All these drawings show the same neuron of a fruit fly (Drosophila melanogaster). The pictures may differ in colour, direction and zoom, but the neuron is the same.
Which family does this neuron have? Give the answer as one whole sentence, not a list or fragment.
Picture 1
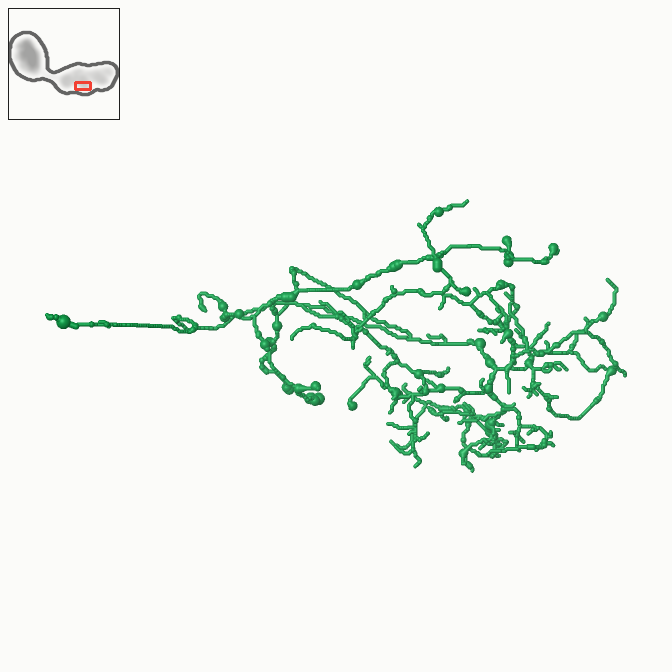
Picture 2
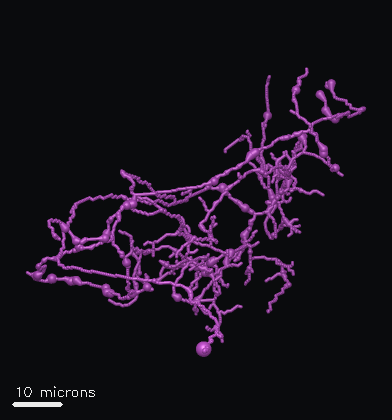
The family grouping of the neuron is hemilineage 14A.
